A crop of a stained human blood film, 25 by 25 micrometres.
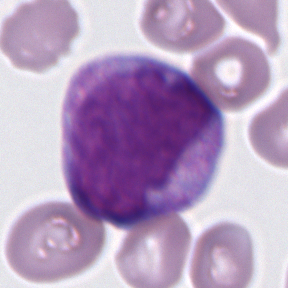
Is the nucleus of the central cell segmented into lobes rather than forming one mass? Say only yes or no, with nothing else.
No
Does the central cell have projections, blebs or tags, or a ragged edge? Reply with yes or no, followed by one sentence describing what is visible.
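No. The cell outline is smooth, with no surface projections.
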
